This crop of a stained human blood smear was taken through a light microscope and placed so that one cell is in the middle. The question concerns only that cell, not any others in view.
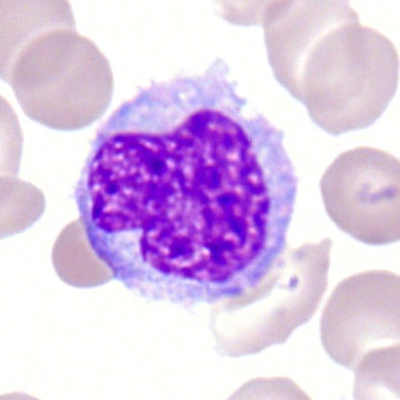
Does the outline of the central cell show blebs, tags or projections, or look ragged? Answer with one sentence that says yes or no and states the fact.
Yes, what the cell shows is a rough outline, frayed or with projections, blebs or tags.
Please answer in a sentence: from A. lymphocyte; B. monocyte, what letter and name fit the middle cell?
That the central cell is a monocyte makes option B correct.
